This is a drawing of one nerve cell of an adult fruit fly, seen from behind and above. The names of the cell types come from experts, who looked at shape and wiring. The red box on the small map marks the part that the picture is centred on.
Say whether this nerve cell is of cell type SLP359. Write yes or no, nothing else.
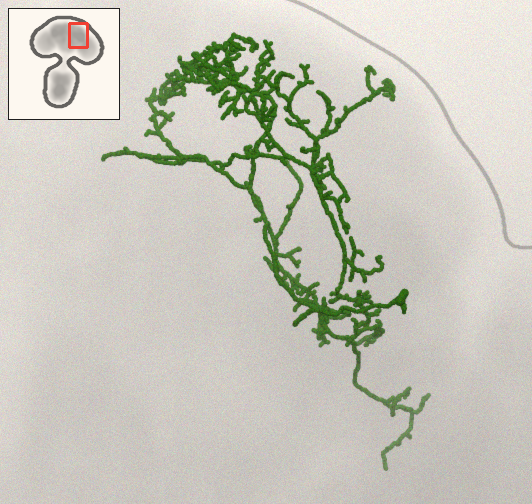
yes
